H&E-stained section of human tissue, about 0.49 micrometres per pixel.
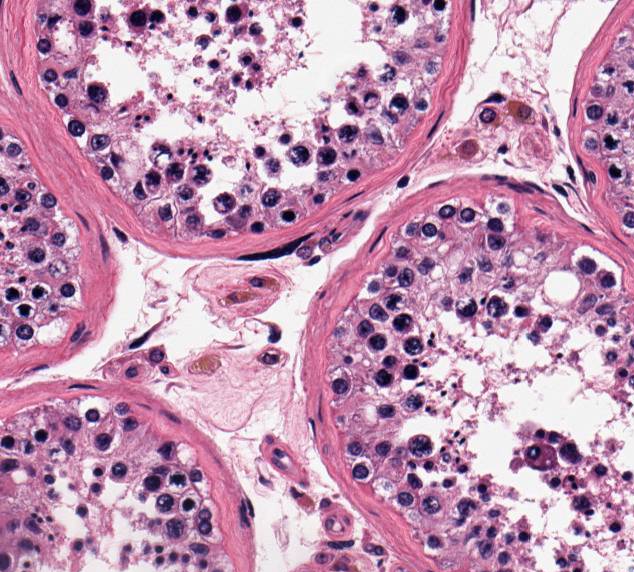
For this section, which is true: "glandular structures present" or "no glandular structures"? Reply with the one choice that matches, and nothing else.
Glandular structures present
